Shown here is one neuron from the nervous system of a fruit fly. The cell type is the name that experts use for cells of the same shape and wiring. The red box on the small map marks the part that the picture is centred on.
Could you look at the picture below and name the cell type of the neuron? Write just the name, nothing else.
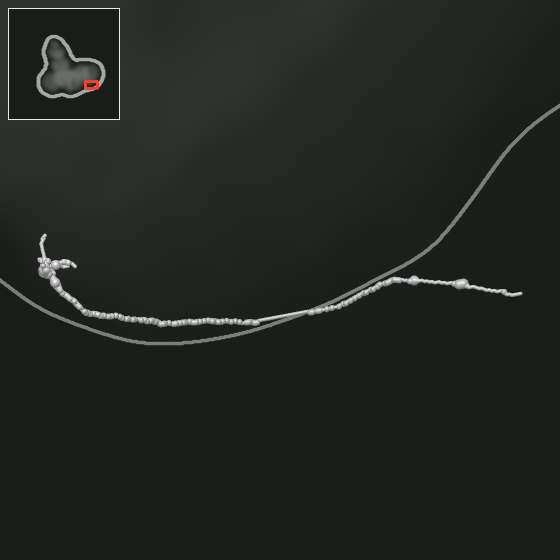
L3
